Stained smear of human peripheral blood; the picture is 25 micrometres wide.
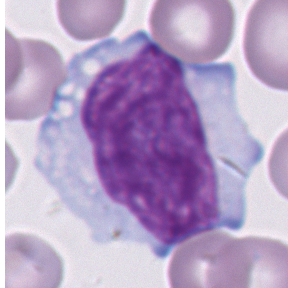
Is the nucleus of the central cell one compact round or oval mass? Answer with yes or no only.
Yes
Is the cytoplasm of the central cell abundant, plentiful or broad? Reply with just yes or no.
Yes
